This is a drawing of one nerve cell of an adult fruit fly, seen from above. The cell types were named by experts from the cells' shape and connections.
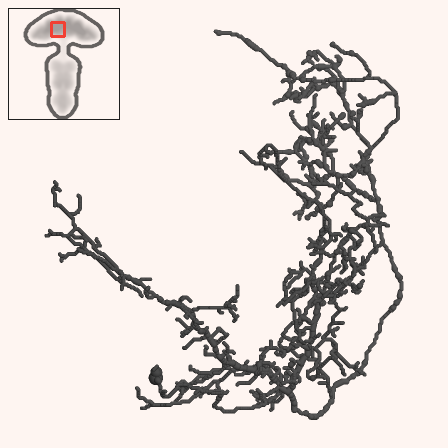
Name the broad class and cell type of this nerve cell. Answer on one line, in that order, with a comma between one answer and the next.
central-brain intrinsic neuron, PS201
